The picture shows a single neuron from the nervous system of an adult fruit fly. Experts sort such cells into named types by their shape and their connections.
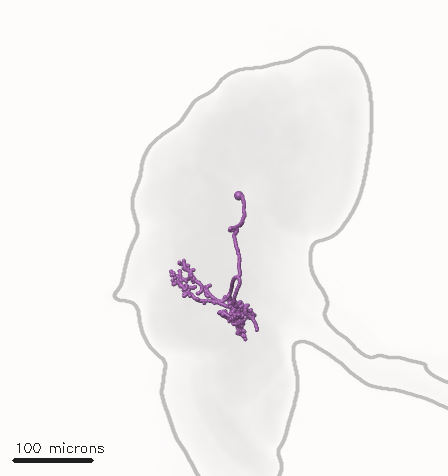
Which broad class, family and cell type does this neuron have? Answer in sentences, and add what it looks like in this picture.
Its broad class is central-brain intrinsic neuron. The family is hemilineage DM1_antero_ventral. Its cell type is WED095. It lies in the brain. Its cell body lies in the middle of the picture. By the scale bar it is about 190 microns tall in this view.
